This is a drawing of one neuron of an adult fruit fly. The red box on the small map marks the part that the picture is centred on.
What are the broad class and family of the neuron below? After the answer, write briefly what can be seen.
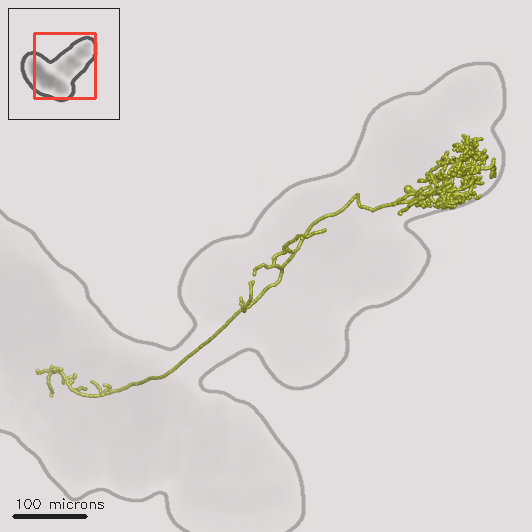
It is an ascending neuron. The family is hemilineage 18B. From left to right in the picture it spans about 650 microns. In this view it is wider than it is tall.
